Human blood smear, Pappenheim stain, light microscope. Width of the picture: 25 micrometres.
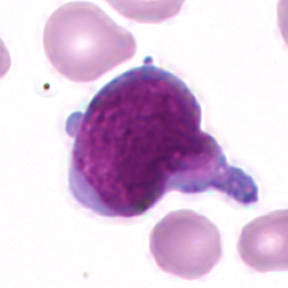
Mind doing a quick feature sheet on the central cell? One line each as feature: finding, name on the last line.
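Nucleus: fills most of the cell
Cytoplasm: drawn out into a tail-like projection toward the lower right
Tail outline: knobbly and irregular
Left edge: a small rounded pale blue bleb sitting there
Name: atypical promyelocyte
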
